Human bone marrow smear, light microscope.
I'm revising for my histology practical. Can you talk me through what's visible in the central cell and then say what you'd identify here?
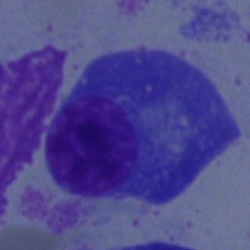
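Irregular, angular outline, with a pointed corner on the right. Chromatin is dense and dark purple, darkest toward the nucleus's centre. A paler zone sits in the cytoplasm right of the nucleus, and there are no coarse purple granules. That's a plasma cell.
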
